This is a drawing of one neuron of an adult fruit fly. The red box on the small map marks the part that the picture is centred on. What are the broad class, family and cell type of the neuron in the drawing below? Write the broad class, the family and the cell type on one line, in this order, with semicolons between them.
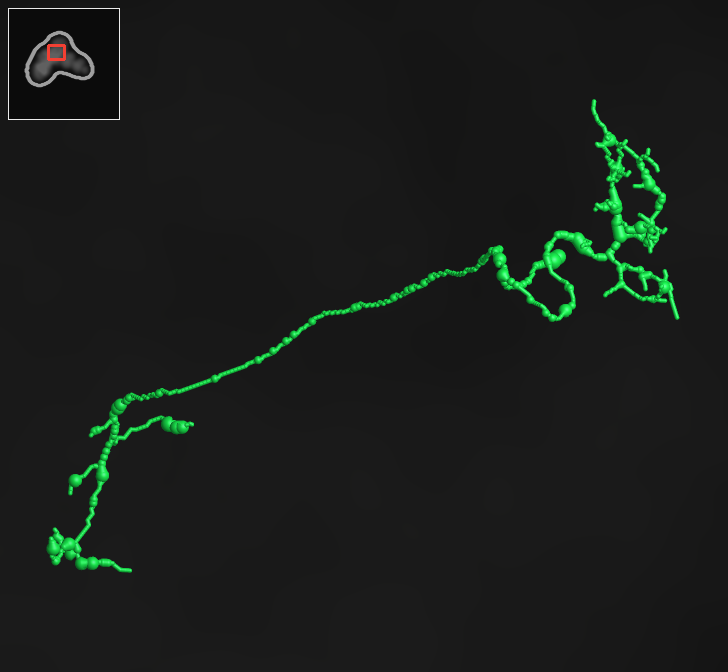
visual projection neuron; hemilineage VPNd2; LC10c-1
